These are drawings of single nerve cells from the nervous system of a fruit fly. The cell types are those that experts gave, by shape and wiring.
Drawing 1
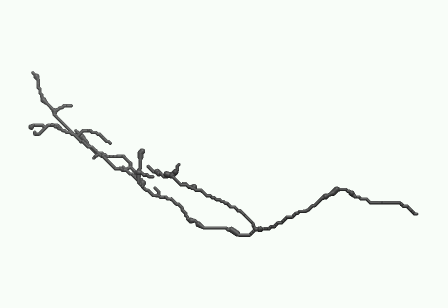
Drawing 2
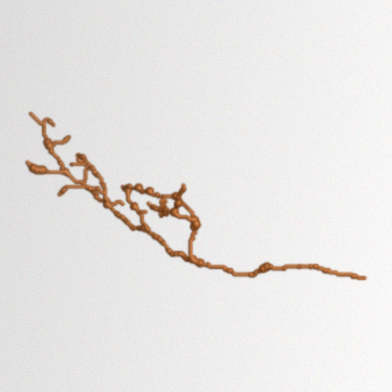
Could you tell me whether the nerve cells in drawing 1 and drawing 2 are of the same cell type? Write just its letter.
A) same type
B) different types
A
